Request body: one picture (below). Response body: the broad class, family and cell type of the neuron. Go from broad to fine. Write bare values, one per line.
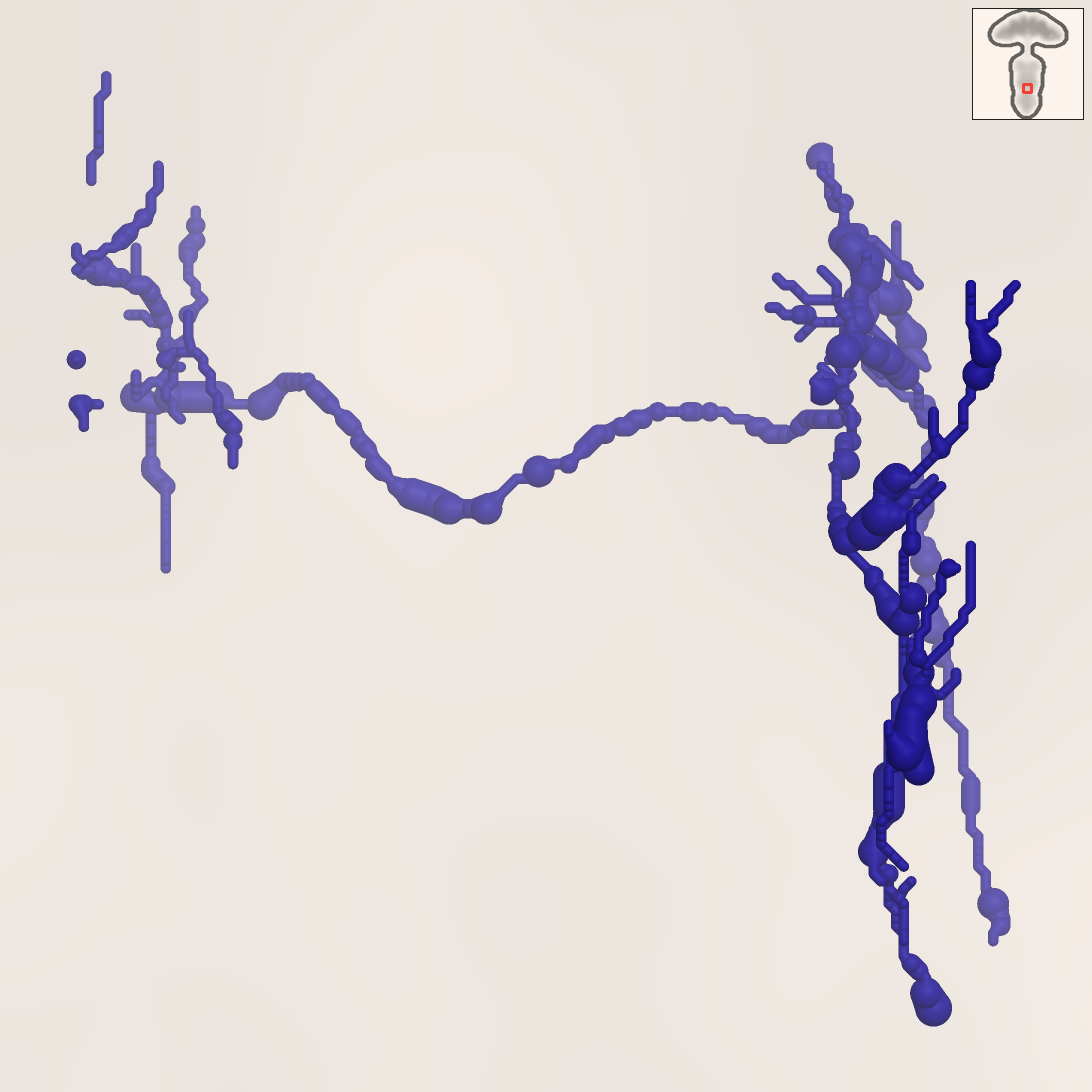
nerve-cord intrinsic neuron
hemilineage 07B
IN07B053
